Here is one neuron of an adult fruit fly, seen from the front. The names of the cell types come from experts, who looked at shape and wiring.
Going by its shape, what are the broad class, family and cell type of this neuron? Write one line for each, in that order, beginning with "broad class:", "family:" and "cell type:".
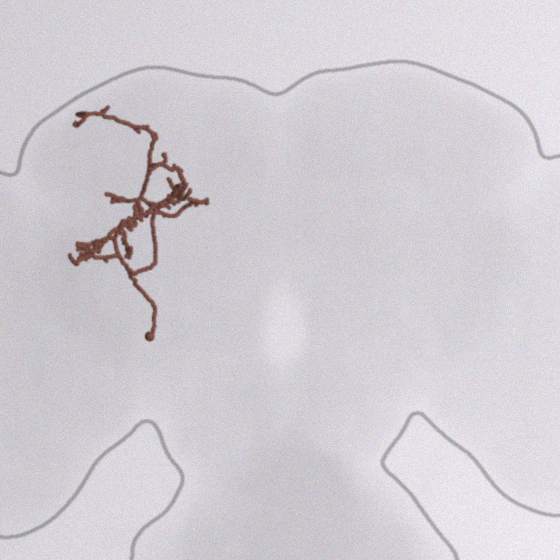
broad class: central-brain intrinsic neuron
family: hemilineage VPNp&v1_ventral
cell type: PLP181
